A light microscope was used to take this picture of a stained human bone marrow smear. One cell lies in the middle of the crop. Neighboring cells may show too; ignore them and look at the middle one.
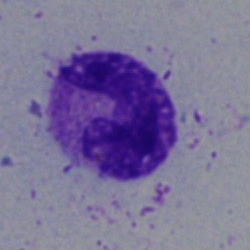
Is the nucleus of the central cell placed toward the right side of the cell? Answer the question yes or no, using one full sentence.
Yes, the nucleus is found toward the right, whether upper, middle or lower.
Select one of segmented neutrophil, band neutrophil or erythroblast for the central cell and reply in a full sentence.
The cell in the middle of the field of view is a band neutrophil.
